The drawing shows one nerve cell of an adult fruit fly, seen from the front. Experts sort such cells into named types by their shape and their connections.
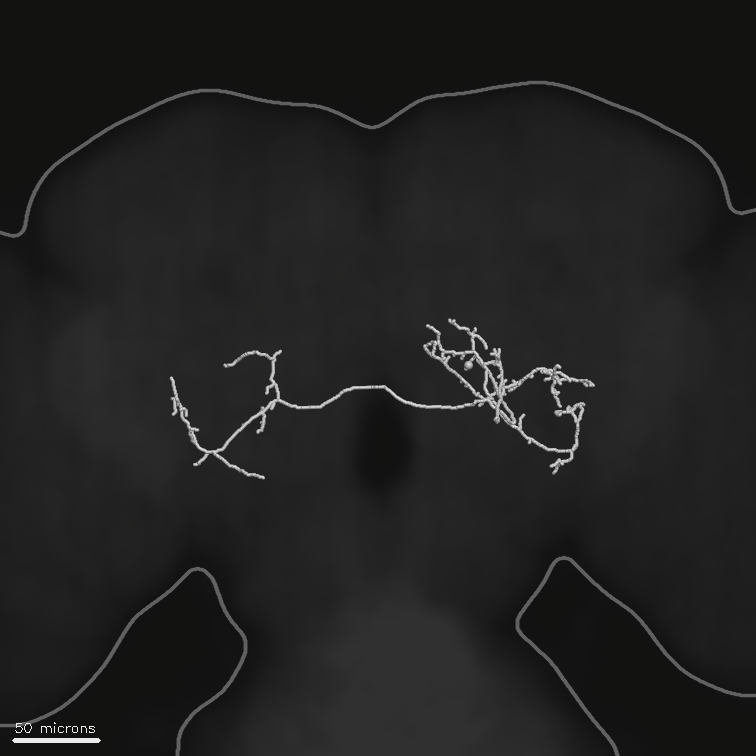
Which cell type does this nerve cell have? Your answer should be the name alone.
CB2361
